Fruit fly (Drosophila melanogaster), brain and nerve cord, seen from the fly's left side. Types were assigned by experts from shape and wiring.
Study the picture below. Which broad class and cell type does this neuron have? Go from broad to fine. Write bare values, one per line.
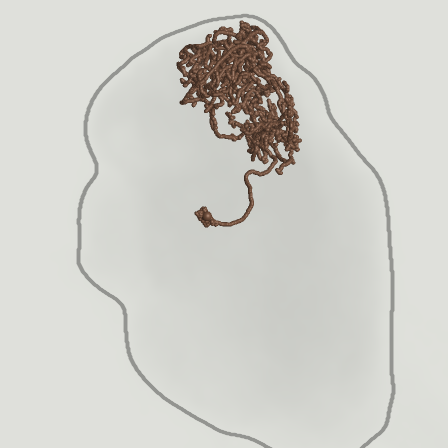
central-brain intrinsic neuron
SLP457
